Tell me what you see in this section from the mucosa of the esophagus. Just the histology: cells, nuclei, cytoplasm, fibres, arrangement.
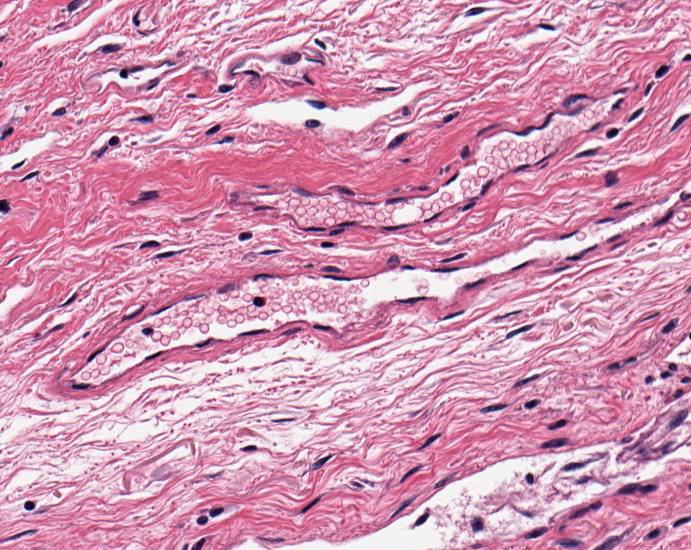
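Collagen far outweighs the scattered nuclei in this sparsely cellular tissue. Fibroblast nuclei are dark, thin and spindle-shaped, parallel to the collagen bundles. Elongated thin-walled central vessels are lined by flattened endothelial nuclei and packed with red blood cells seen as pale rounded ring-like outlines.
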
